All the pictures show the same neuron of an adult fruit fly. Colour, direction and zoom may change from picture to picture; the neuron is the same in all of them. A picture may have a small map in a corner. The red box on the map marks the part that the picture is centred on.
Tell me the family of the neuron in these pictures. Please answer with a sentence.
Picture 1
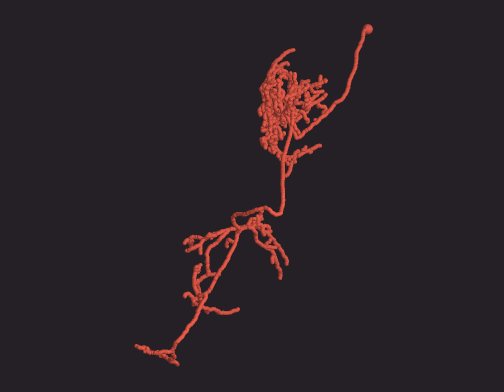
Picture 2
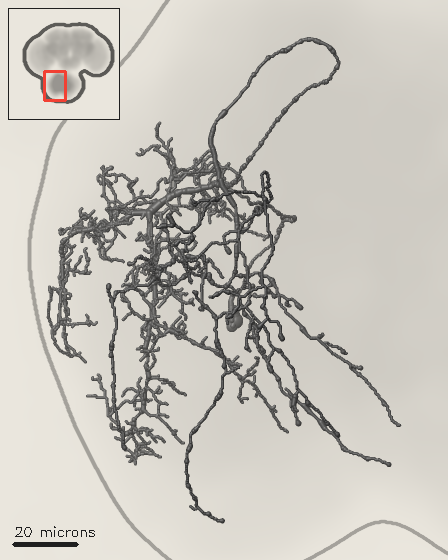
The family is hemilineage 03A.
